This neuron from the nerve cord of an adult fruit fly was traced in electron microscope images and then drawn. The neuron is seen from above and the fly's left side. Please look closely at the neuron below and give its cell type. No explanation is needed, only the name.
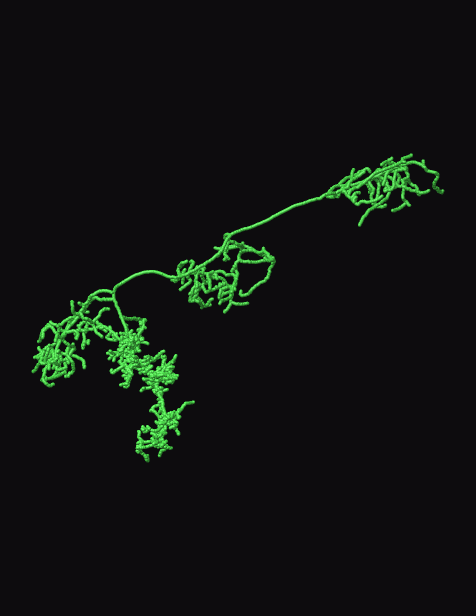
IN12A001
